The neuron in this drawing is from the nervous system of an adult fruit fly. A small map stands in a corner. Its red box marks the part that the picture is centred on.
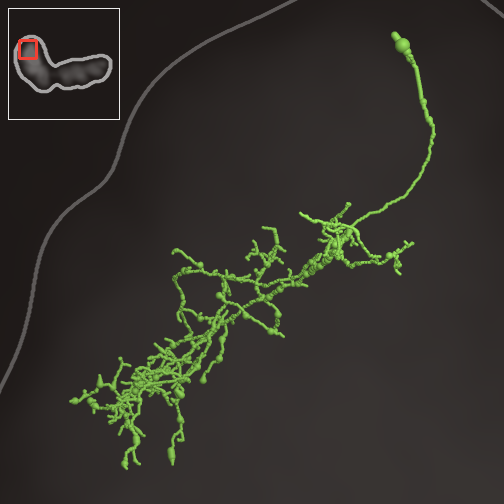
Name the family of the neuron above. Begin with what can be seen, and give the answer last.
The cell body is at the upper right of the picture. The picture shows dozens of branch ends. Its broad class is central-brain intrinsic neuron. The family is hemilineage VLPd&p1_posterior.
